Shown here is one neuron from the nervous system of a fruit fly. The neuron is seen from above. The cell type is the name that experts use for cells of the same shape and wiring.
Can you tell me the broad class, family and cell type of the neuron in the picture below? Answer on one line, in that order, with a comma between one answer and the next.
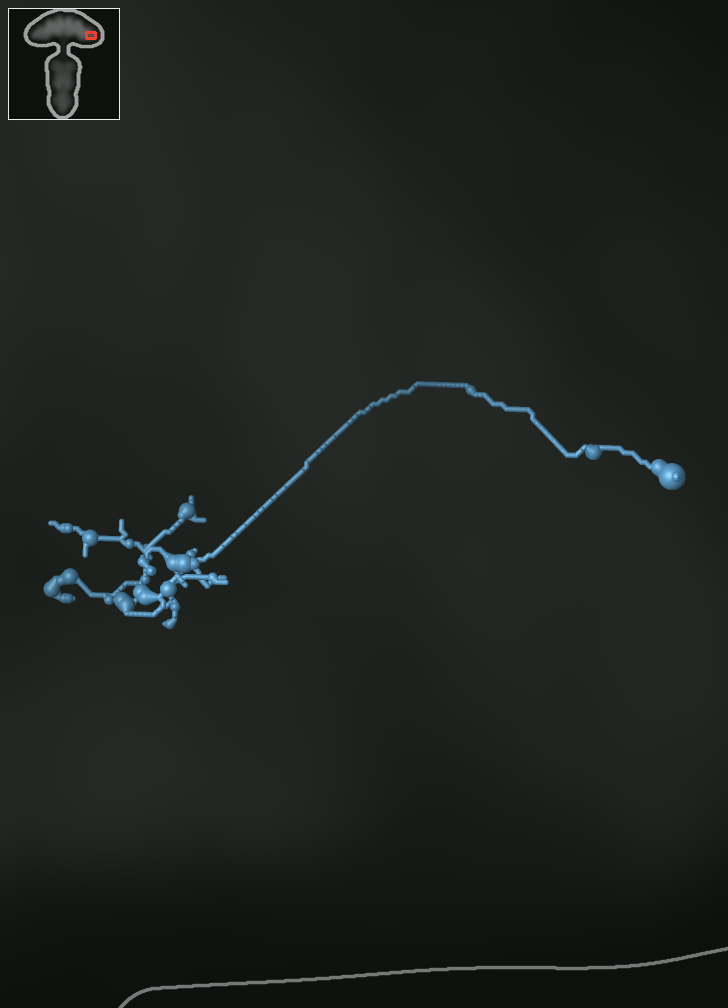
optic-lobe intrinsic neuron, Cm, Cm2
